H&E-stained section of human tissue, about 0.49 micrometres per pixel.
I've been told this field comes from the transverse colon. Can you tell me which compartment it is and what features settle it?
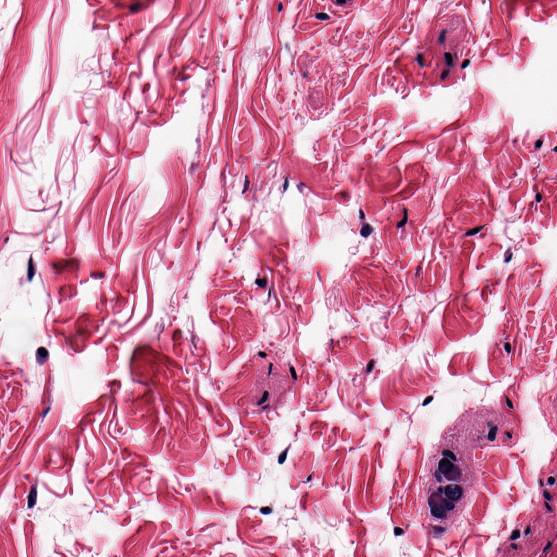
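That's submucosa. Thick, wavy, strongly eosinophilic collagen bundles fill the whole field, running in all sorts of directions.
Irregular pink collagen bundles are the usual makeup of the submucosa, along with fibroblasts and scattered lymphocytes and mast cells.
In the centre and right they're mostly cut across or obliquely, so they show up as irregular, rounded clumps. There's no epithelium anywhere, and no fat cells either.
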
